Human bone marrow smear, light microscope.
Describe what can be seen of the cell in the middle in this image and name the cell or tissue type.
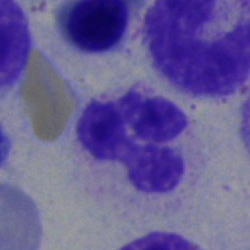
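Deep purple, coarsely clumped chromatin makes up the nucleus. The cytoplasm is pale greyish-lilac, with fine pinkish-purple granules scattered through it. The cell outline is roughly round and faint against the background. The cell is a segmented neutrophil.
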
